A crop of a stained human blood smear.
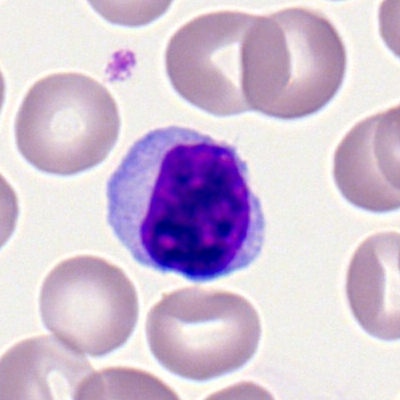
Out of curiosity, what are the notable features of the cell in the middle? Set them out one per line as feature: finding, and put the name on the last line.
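Outline: roughly round, edge slightly uneven
Chromatin: dark purple, coarsely clumped into patches
Cytoplasm: pale blue
Granules: none distinct in the cytoplasm
Name: lymphocyte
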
